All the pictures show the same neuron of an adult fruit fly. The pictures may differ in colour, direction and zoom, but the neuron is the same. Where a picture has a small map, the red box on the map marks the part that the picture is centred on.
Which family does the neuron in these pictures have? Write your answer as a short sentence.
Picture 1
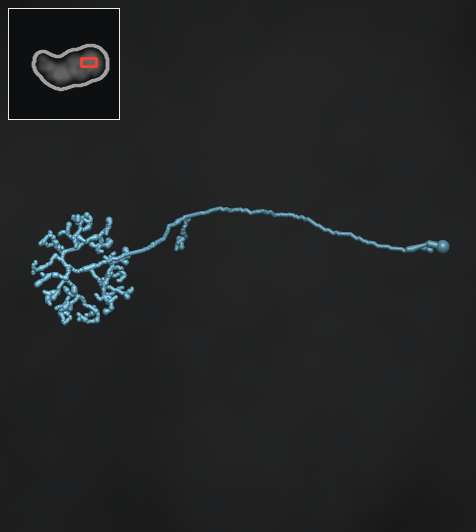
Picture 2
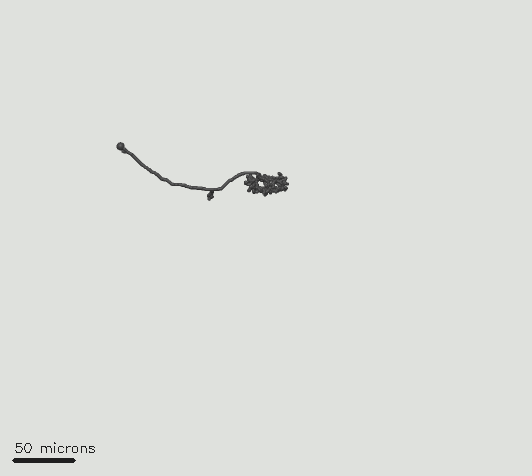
The family is hemilineage EBa1.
